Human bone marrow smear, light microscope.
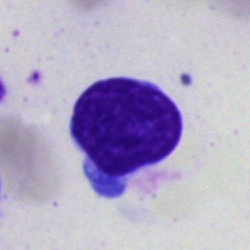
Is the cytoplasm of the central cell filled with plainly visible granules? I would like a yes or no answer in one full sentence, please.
No, this cell has a cytoplasm without visible granules.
